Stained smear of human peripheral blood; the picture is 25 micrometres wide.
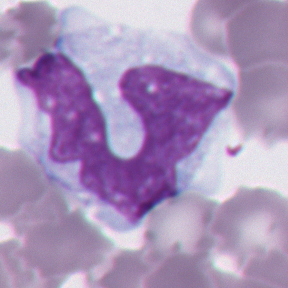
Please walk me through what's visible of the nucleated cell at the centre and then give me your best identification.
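The first thing I notice is a horseshoe-shaped nucleus, its deep notch opening upward. Its chromatin looks fine and lacy, not clumped into coarse dark blocks. I don't see any coarse granules in the cytoplasm. The outline seems irregular, somewhat angular rather than smoothly round. This cell is a monocyte.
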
